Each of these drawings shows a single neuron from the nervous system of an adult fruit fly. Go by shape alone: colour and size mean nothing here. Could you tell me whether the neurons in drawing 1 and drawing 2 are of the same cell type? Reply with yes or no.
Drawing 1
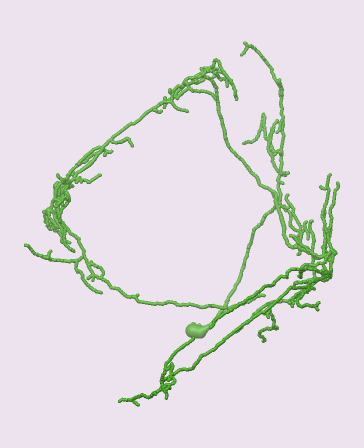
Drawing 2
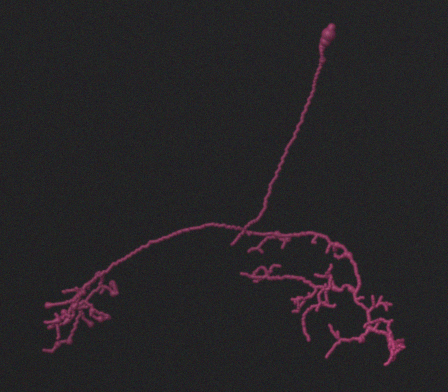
no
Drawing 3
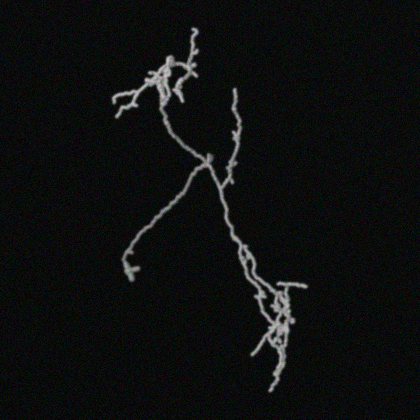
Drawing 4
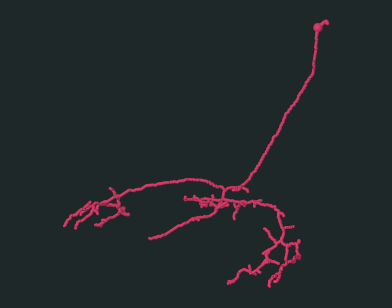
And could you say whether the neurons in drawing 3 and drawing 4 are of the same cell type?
yes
